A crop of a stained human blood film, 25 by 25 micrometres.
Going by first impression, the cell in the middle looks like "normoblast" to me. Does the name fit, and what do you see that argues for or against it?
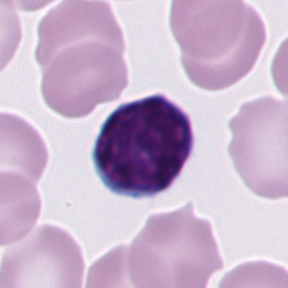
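Look first at the thin rim of cytoplasm, mostly along the lower-left edge: it is blue.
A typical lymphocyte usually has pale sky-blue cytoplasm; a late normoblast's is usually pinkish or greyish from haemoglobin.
That blue speaks against normoblast; this is a typical lymphocyte. The chromatin, dark purple and coarsely clumped, goes with typical lymphocyte as well.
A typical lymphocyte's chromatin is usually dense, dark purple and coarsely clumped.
The round nucleus has no lobes and no visible nucleolus; it is about 8 micrometres across and fills about 90% of the cell's area. The outline is smooth and roundly oval, without projections.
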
